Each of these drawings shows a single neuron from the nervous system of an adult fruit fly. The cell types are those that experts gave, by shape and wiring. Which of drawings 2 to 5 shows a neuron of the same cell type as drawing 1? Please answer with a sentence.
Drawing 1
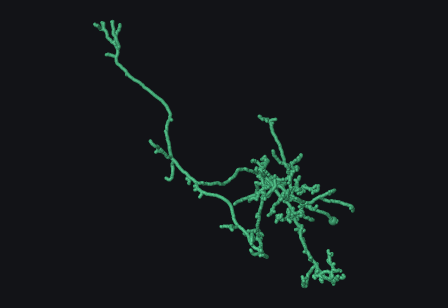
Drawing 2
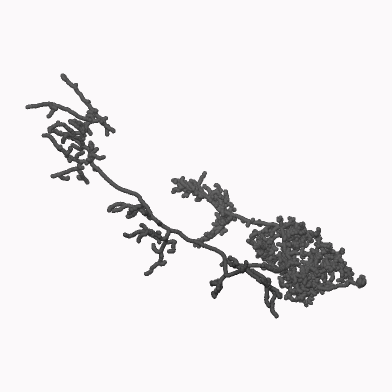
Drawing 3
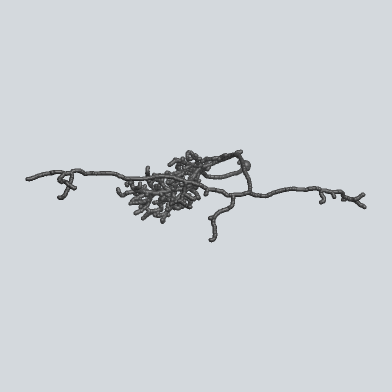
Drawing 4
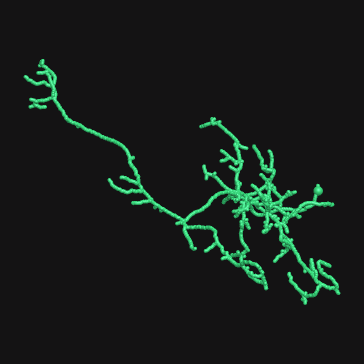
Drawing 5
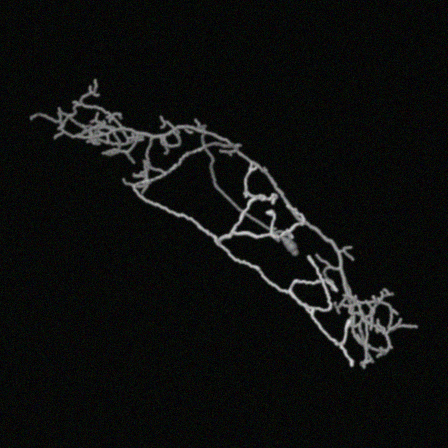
Drawing 4 shows a neuron of the same cell type.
